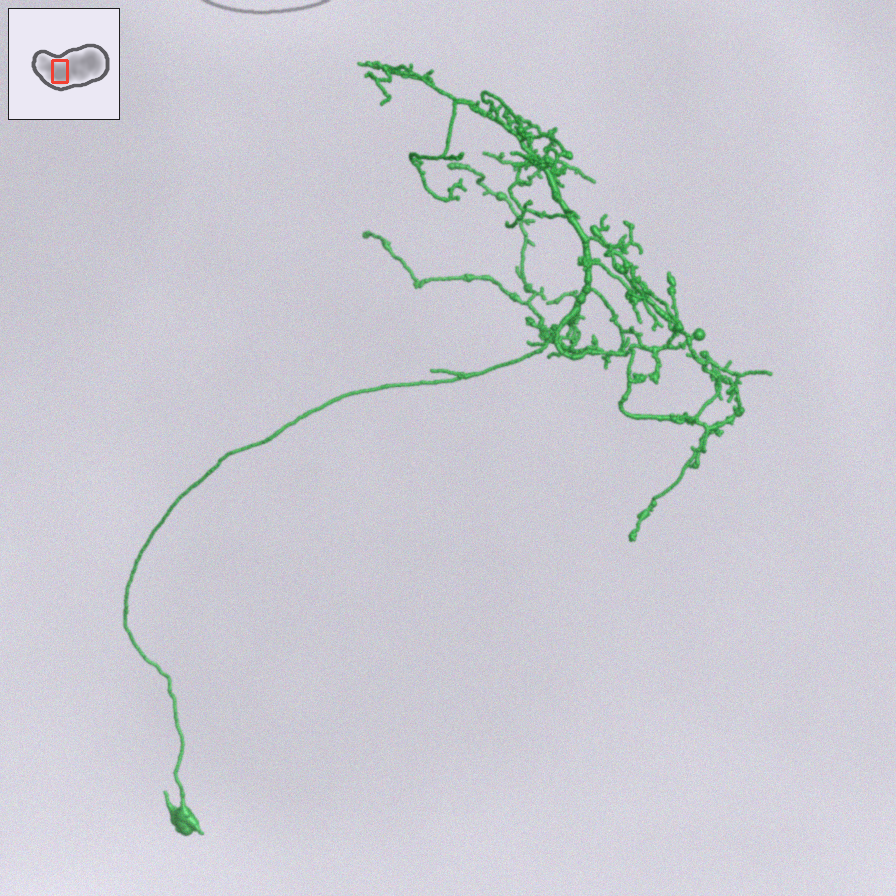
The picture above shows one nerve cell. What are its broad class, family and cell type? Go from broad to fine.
nerve-cord intrinsic neuron; hemilineage 06B; IN06B074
